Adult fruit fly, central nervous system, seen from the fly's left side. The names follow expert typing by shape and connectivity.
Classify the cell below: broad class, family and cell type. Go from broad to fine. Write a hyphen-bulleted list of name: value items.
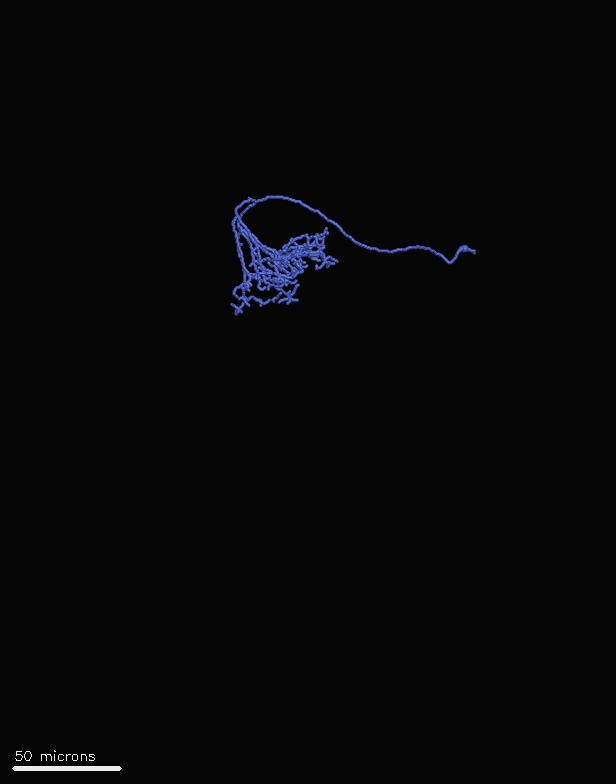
- broad class: central-brain intrinsic neuron
- family: hemilineage DM6_dorso_medial
- cell type: FB4Z_b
